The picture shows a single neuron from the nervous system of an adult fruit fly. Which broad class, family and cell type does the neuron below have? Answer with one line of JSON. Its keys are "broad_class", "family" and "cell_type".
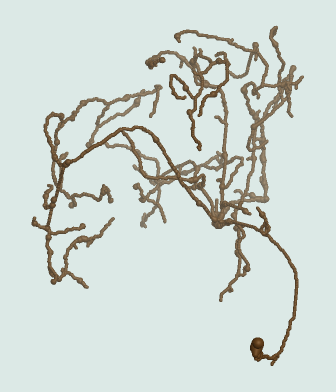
{"broad_class": "nerve-cord intrinsic neuron", "family": "hemilineage 04B", "cell_type": "IN04B048"}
